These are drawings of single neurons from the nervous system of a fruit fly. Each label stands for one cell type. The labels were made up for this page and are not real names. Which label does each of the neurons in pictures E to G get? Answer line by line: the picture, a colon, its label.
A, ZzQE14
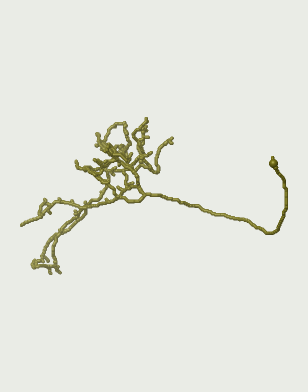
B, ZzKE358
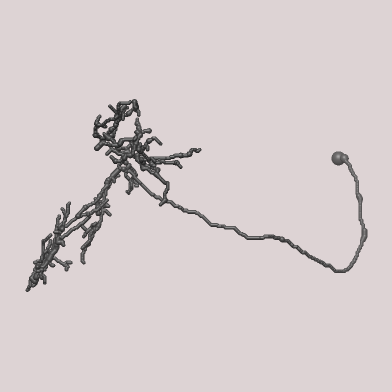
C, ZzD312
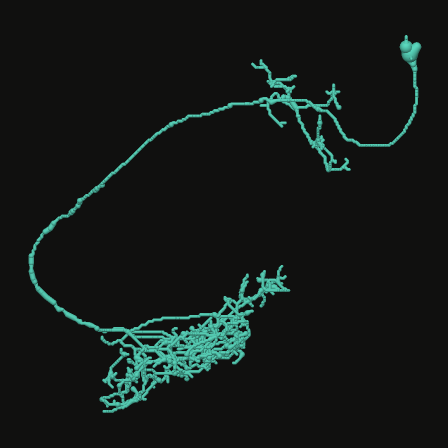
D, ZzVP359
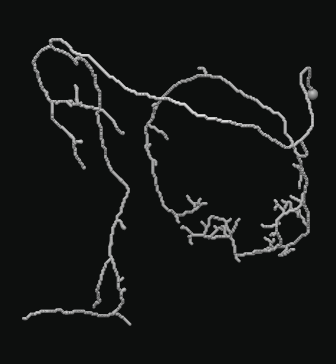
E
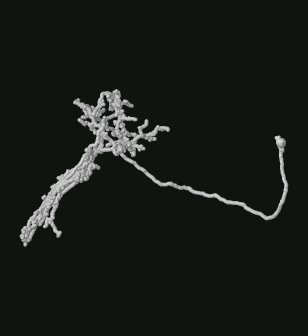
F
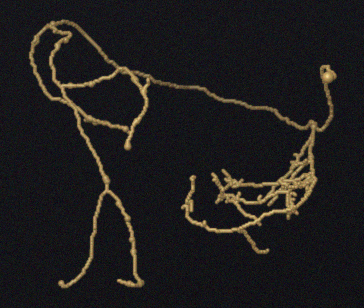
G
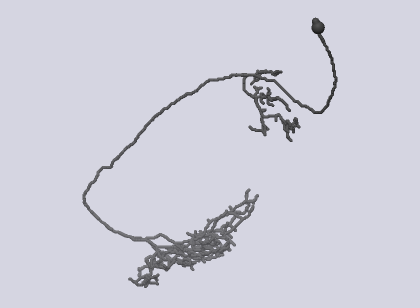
E: ZzKE358
F: ZzVP359
G: ZzD312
